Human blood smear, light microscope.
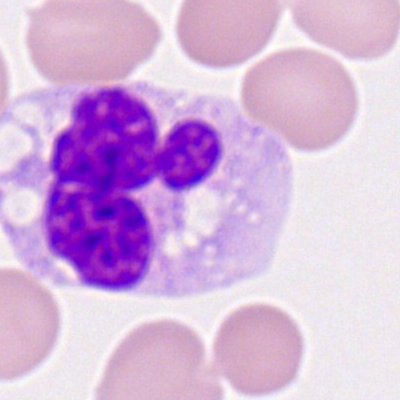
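Monocyte at the centre of the smear. First, the outline forms an irregular oval, wider than it is tall. Next, the smallest nuclear lobe sits to the right of the two larger lobes, and the dark purple chromatin is coarsely clumped with paler gaps between clumps. Last, several clear round vacuoles lie in the cytoplasm, at the left edge and to the right of the nucleus.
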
